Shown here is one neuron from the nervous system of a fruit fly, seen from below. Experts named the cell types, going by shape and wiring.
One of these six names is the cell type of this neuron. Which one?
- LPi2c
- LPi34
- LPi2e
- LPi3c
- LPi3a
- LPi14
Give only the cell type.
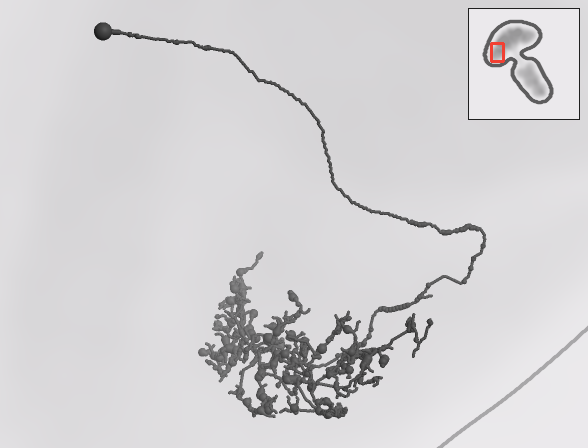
LPi2c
